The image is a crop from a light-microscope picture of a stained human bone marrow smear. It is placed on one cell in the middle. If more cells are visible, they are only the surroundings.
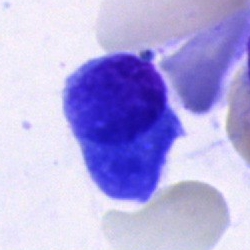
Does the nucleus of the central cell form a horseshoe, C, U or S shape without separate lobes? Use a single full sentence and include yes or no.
No, the nucleus has not been drawn out into a band and is a compact round or oval mass.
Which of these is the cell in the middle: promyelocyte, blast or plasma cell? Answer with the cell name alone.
plasma cell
